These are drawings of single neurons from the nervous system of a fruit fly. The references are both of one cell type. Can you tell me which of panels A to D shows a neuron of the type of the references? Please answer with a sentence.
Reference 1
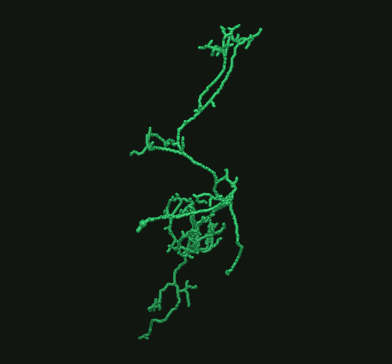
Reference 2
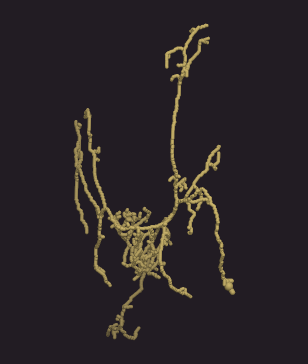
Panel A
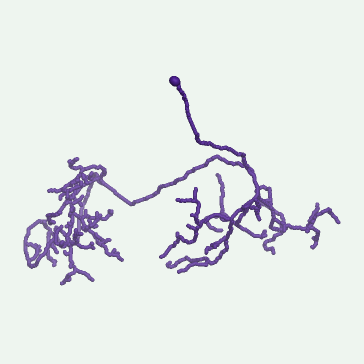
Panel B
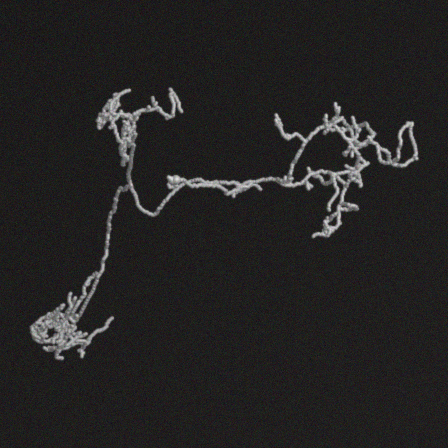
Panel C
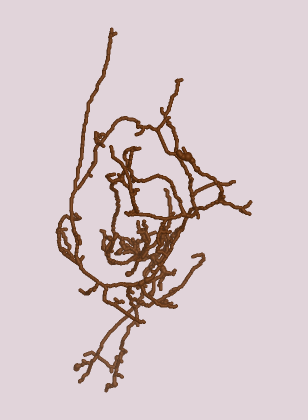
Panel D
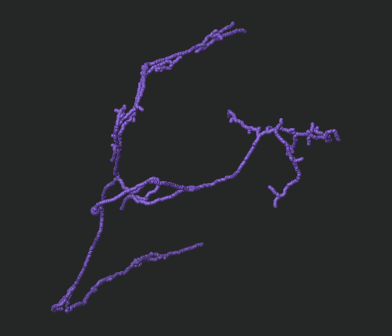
Panel C is of the same cell type.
